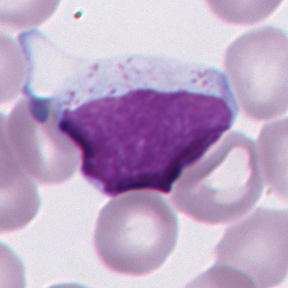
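Large granular lymphocyte in a stained peripheral blood smear: you'll see its nucleus as a single unlobed mass filling the lower half of the cell, the chromatin dense and deep purple. There's plenty of pale blue cytoplasm, and just above the nucleus it holds a scattering of small purple granules.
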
